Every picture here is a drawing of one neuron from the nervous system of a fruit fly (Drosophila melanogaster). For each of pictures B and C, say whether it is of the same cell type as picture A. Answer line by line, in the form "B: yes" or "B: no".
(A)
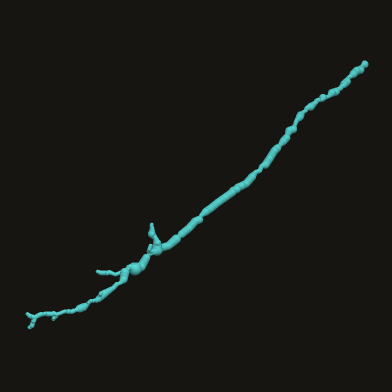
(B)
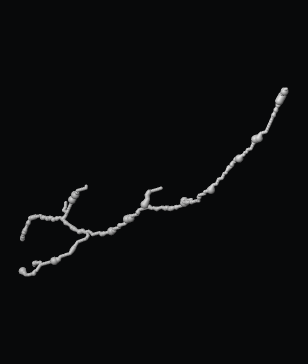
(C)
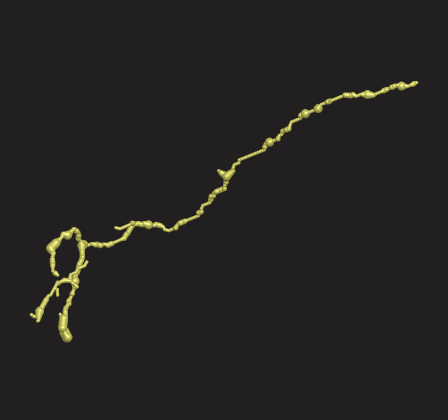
B: no
C: no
